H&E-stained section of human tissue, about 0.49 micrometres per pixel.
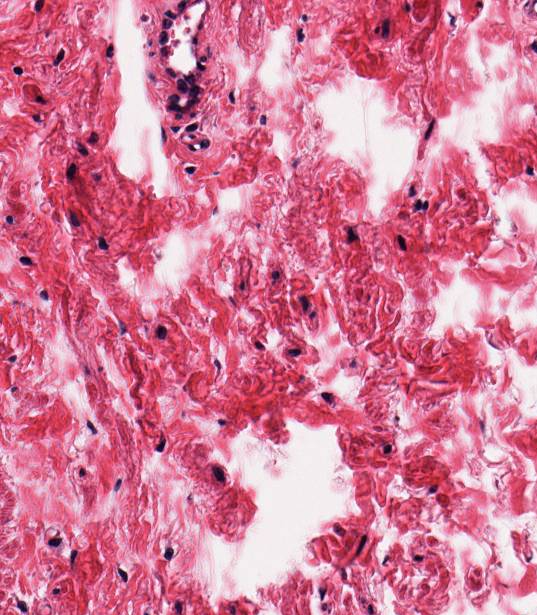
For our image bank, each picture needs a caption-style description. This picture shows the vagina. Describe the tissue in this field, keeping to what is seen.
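What strikes me first is that the whole field is taken up by densely eosinophilic, wavy, clumped fibre bundles, with irregular clear spaces between them. The fibrous material stains an intense deep red-pink. Nuclei are sparse: small, dark, mostly oval to elongated, each sitting alone among the fibres. And near the top edge, left of centre, a slit-like space holds a small cluster of closely grouped dark nuclei.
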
